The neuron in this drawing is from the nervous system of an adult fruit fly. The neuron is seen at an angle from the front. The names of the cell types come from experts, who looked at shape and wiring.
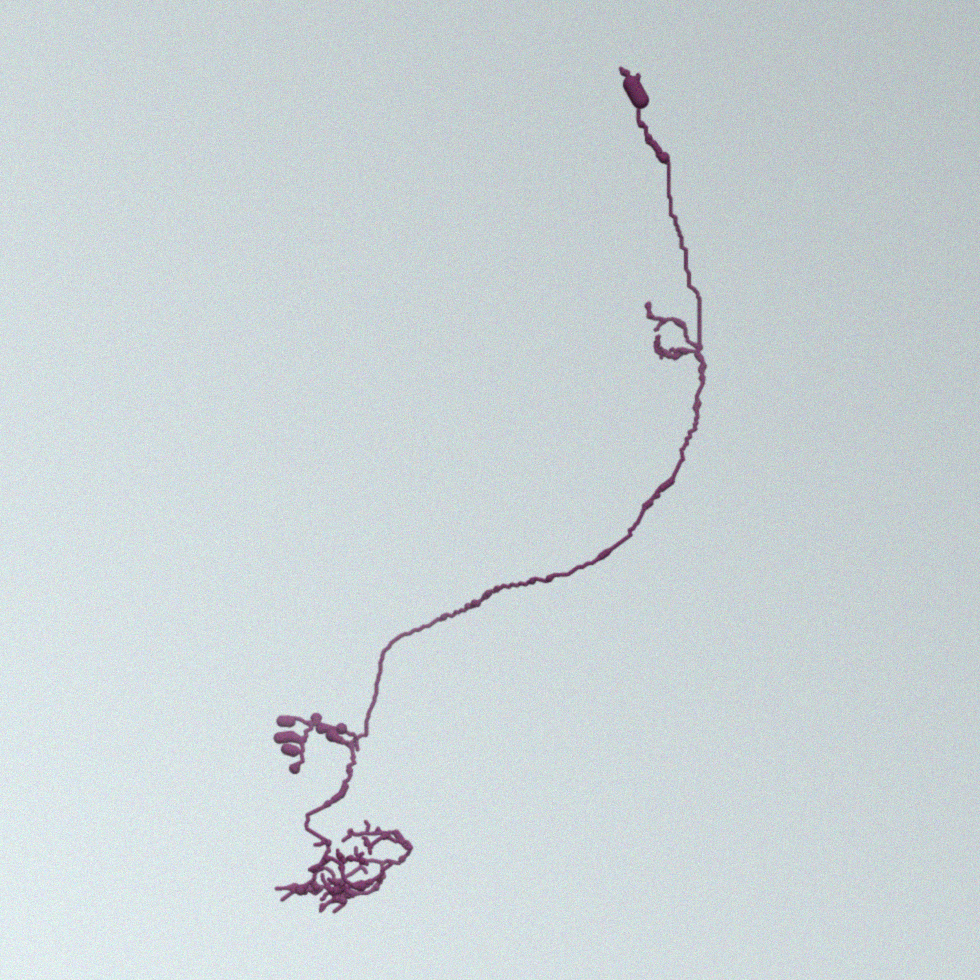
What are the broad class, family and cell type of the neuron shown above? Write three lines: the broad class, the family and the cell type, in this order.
central-brain intrinsic neuron
class CX
PFNm_a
